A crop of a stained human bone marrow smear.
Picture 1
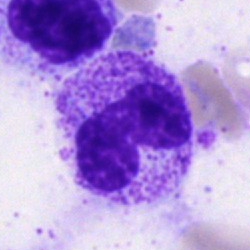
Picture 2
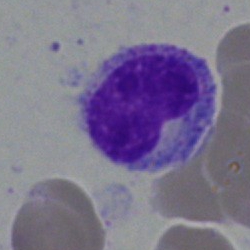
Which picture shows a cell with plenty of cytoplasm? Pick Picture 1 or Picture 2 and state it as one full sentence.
Picture 1 has the cell whose cytoplasm is abundant.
